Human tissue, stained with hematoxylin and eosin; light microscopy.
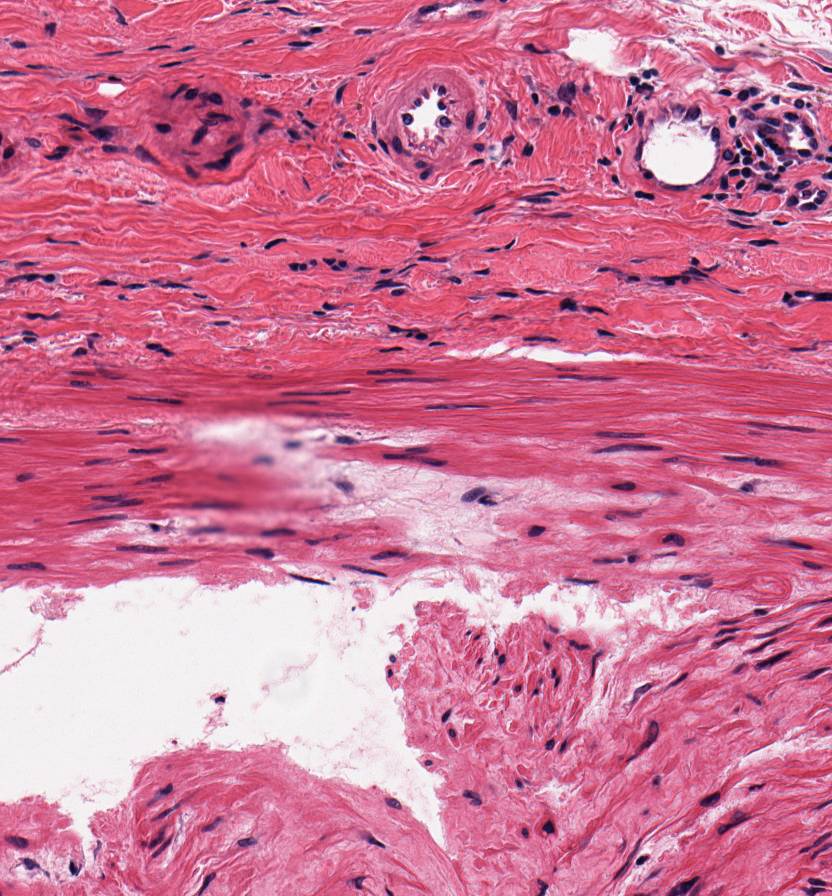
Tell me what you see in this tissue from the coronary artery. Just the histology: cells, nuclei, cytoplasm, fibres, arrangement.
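This field consists of eosinophilic fibrous and spindle-cell tissue, and no epithelium appears anywhere in it. Across the middle runs a dense band whose fibres lie horizontally. Most nuclei in that band are elongated and spindle-shaped, aligned parallel to the fibres. Beside the vessel at upper right lies a cluster of small, dark, round nuclei.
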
